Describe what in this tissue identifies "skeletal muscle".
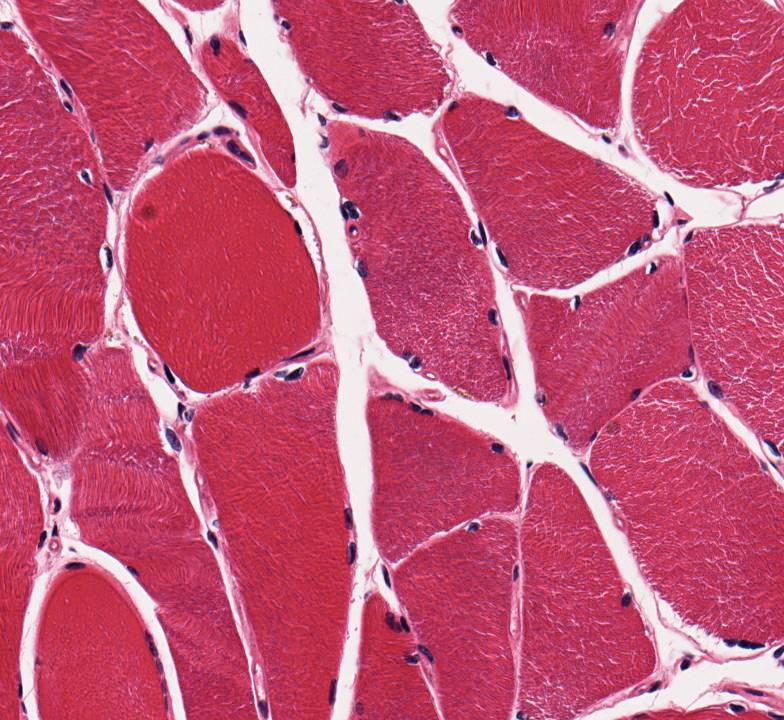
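Along these fibres the nuclei are small, dark and flattened, and they lie at the edges. The fibre cytoplasm, I notice, is strongly eosinophilic, with a fine speckled texture. Between the fibres run thin strands of pale pink connective tissue carrying scattered flattened nuclei. No fat cells lie among the fibres. This tissue is skeletal muscle.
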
